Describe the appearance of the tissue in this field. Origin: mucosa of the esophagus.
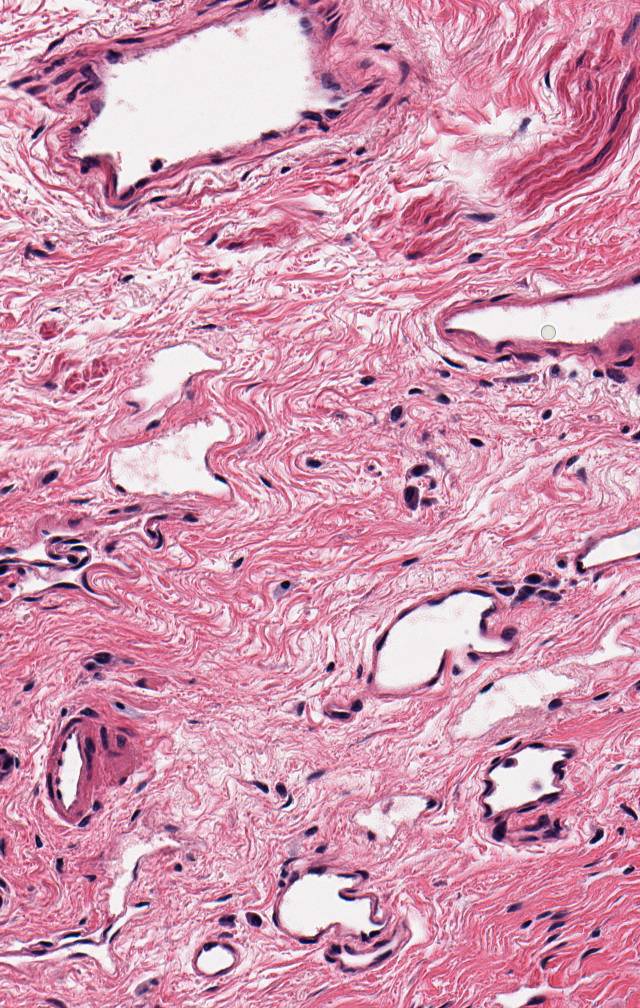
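Fibrous connective tissue fills the field, with scattered vessels and no epithelium. Vessel lumina are white and empty, almost without red blood cells. At the lower left edge, a small vessel has a thick muscular wall and narrow slit-like lumen. Stromal nuclei are sparse, small, dark and elongated.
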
